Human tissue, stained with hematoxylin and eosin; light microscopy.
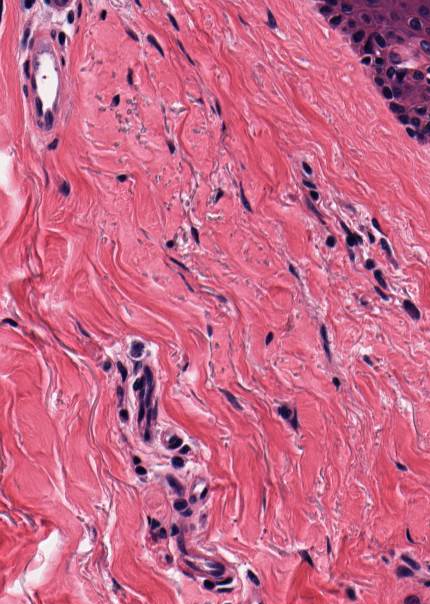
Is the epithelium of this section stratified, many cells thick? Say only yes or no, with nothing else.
Yes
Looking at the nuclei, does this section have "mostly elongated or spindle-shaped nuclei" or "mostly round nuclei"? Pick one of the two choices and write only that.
Mostly elongated or spindle-shaped nuclei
